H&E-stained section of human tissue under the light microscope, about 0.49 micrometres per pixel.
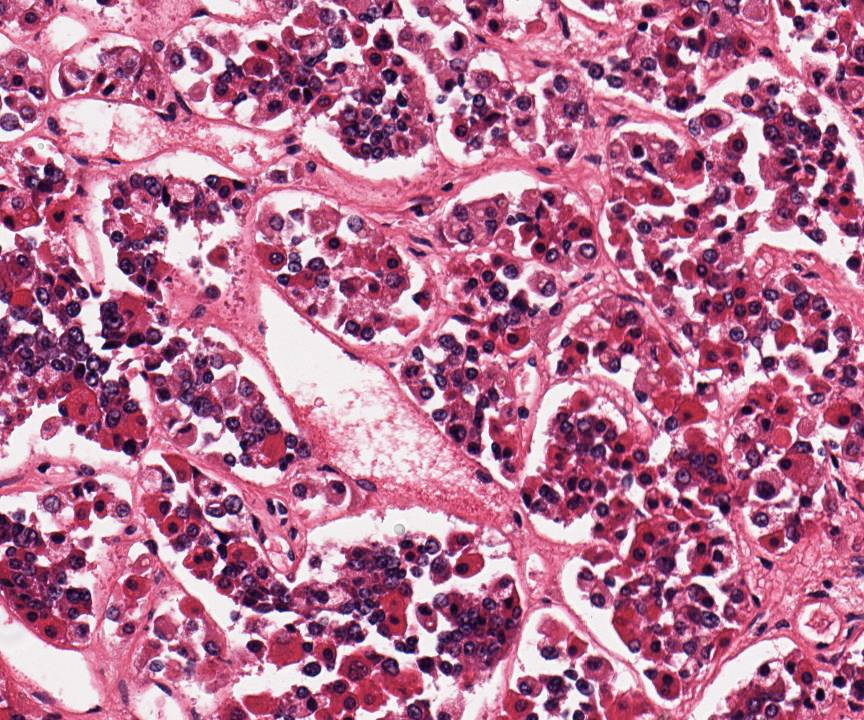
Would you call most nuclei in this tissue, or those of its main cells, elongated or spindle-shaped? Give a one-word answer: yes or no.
No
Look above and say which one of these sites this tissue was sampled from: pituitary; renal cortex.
pituitary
